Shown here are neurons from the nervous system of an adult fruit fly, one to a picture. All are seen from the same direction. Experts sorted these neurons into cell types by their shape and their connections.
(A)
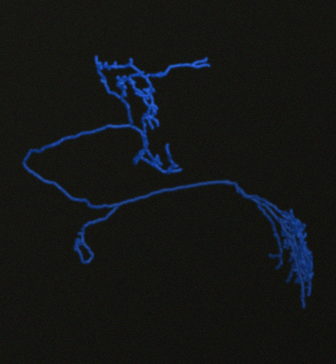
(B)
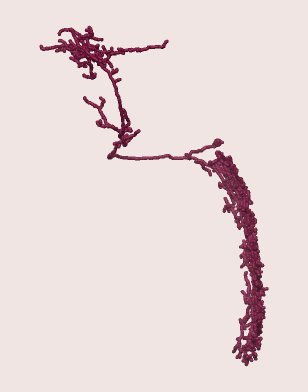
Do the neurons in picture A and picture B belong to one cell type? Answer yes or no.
no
